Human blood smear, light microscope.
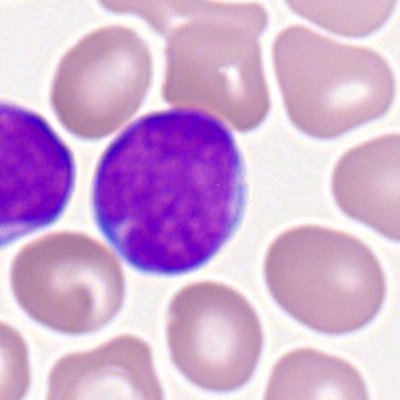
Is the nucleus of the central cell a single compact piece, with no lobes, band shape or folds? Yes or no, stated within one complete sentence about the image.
Yes, this cell has an undivided, compact nucleus that is round, oval or kidney-shaped.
